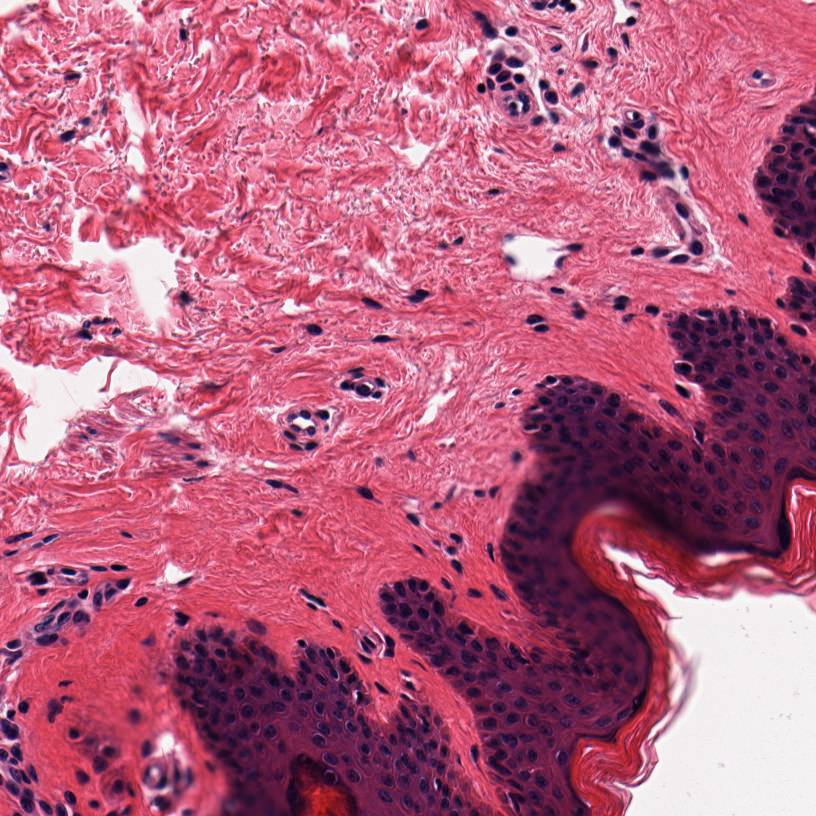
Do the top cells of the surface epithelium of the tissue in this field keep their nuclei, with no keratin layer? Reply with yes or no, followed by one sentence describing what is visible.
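No. The epithelial surface at the right is covered by a compact, wavy, bright red layer of keratin.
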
